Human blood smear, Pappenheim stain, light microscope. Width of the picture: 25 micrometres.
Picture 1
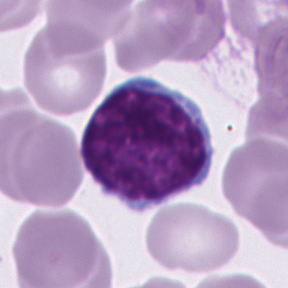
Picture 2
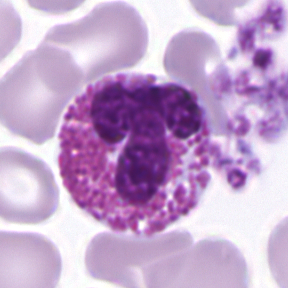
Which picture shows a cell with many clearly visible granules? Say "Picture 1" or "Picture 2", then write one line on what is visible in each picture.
Picture 2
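Picture 1: No granules are visible in the cytoplasm.
Picture 2: The cytoplasm is packed with coarse round granules.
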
